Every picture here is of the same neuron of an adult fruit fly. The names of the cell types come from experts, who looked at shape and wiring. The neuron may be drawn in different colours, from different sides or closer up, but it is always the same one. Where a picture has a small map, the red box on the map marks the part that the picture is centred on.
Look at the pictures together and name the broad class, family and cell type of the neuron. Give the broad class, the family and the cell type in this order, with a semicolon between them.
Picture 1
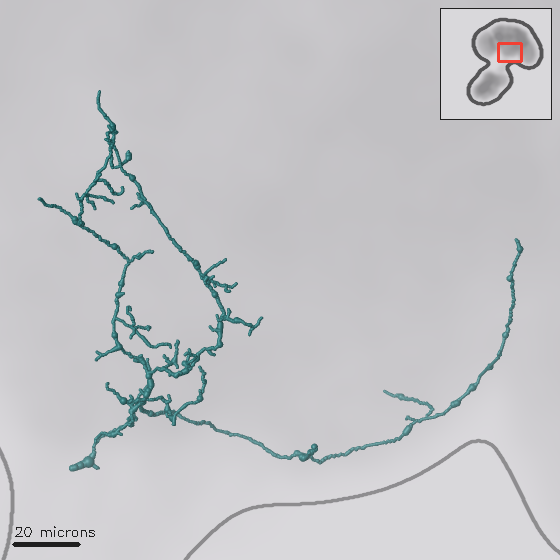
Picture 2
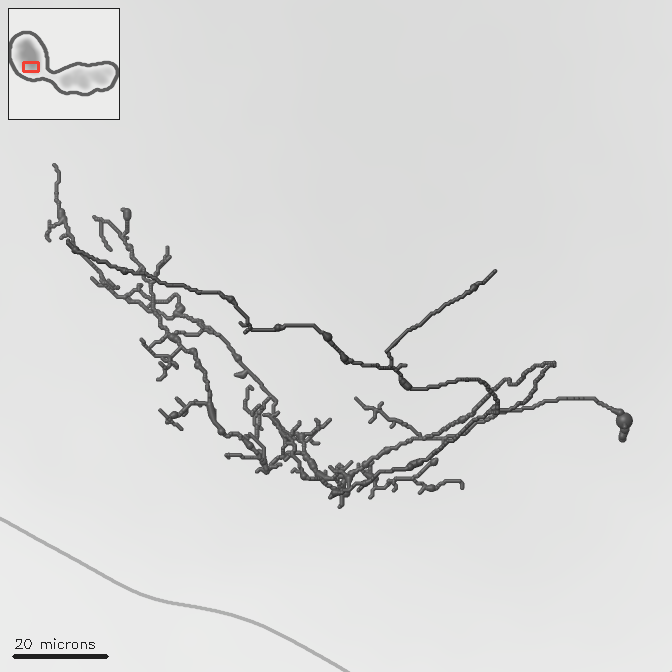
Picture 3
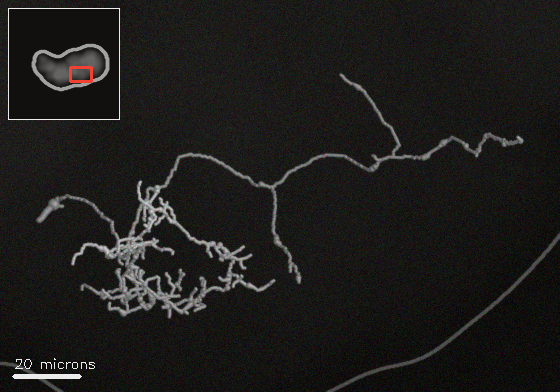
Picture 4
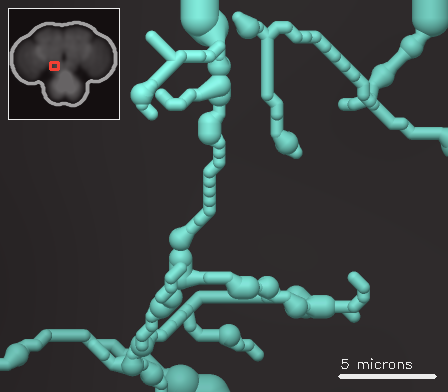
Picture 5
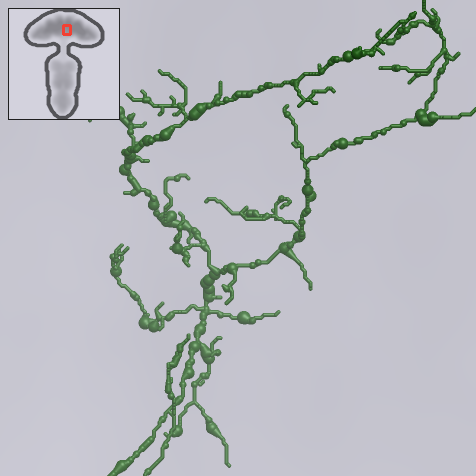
central-brain intrinsic neuron; hemilineage LB23; GNG448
